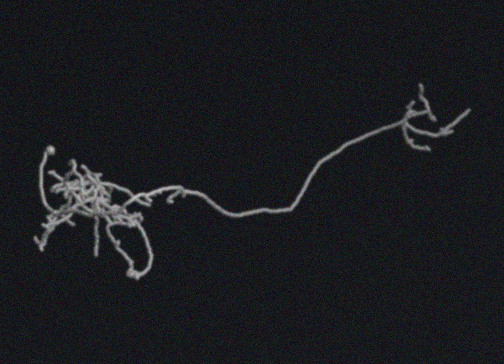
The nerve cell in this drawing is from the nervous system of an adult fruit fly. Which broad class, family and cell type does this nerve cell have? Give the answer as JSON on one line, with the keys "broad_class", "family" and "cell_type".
{"broad_class": "ascending neuron", "family": "hemilineage 19B", "cell_type": "AN19B044"}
